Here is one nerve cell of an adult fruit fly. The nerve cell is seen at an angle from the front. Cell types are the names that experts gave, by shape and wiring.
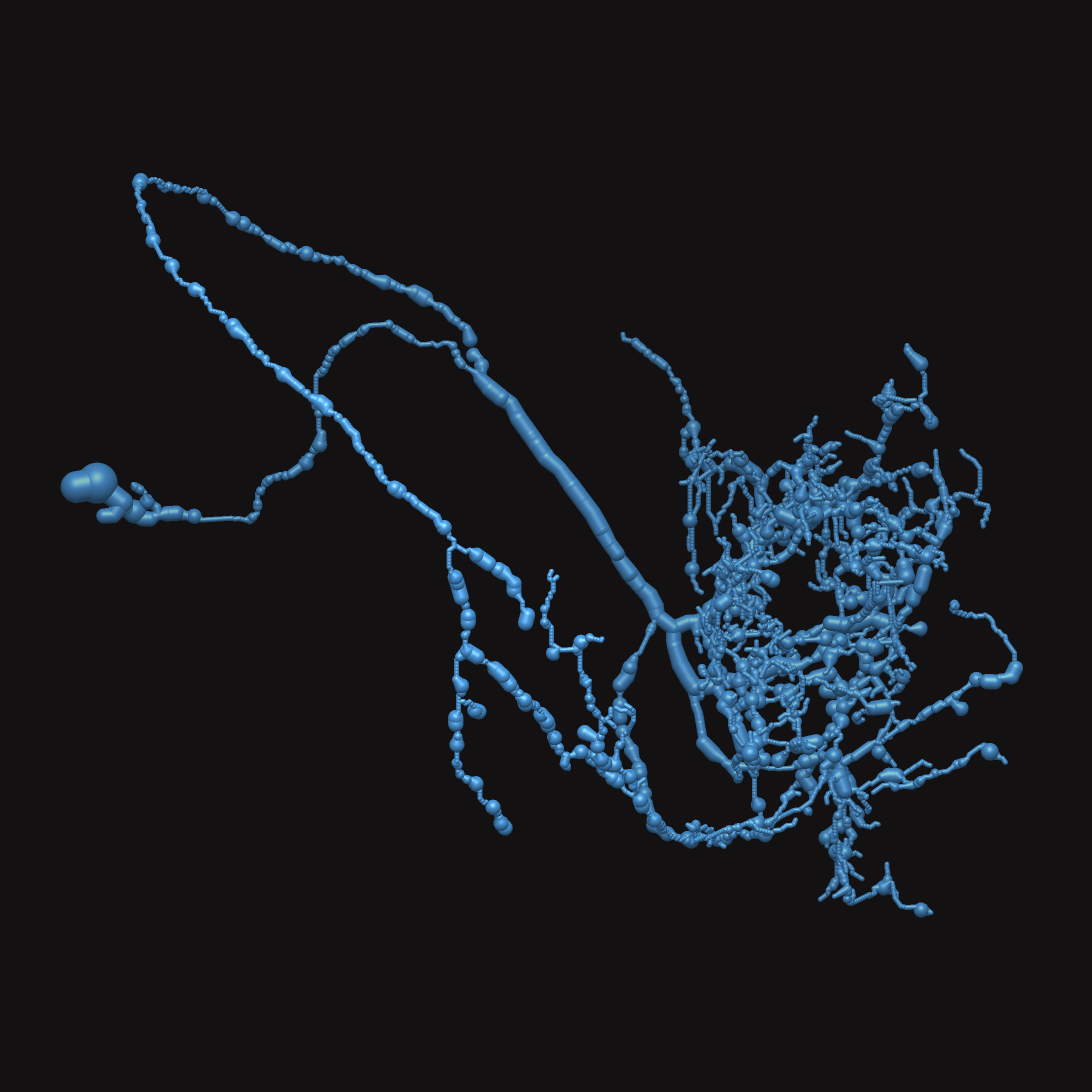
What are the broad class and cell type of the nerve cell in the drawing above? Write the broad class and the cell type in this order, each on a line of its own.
central-brain intrinsic neuron
PLP035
